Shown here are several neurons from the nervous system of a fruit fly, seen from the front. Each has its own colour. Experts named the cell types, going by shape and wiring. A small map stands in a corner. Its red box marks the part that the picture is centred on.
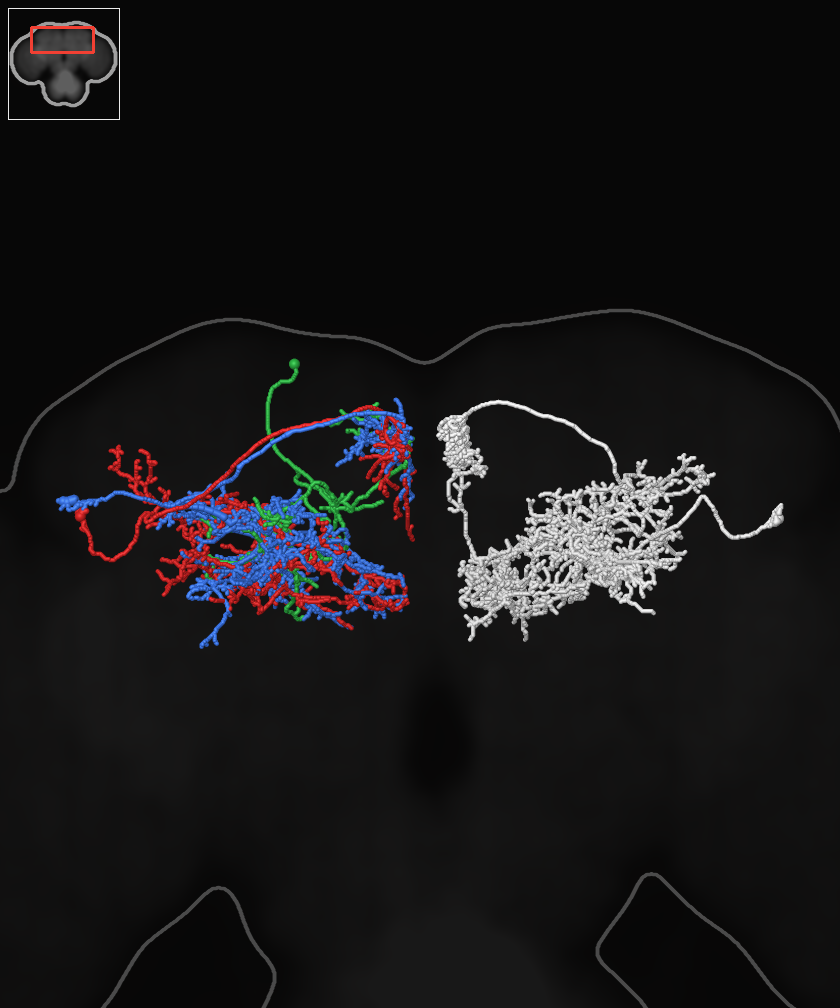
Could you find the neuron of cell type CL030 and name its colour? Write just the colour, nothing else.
red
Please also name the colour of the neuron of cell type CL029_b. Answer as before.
blue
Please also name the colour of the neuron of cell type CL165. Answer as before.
green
